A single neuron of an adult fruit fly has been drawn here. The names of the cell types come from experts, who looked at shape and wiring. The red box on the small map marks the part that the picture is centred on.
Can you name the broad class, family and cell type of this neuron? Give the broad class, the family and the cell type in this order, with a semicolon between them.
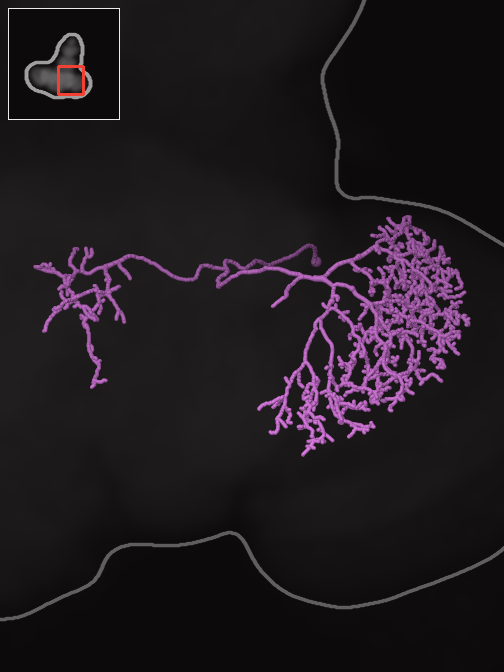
visual projection neuron; LPT; LPT28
